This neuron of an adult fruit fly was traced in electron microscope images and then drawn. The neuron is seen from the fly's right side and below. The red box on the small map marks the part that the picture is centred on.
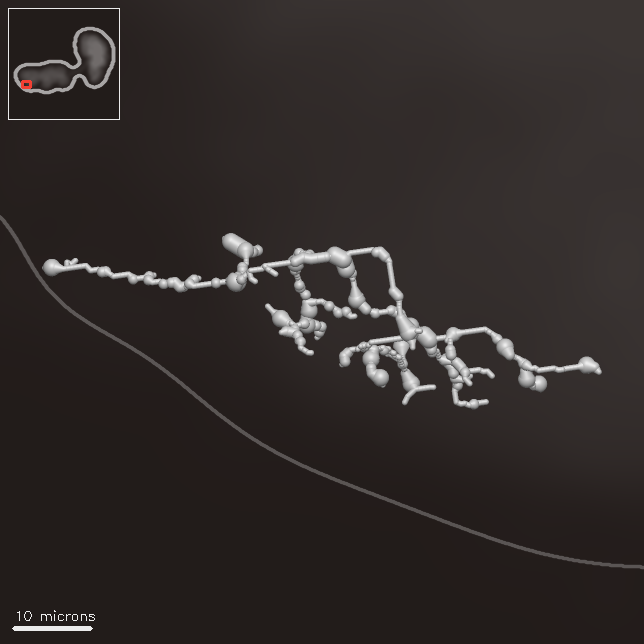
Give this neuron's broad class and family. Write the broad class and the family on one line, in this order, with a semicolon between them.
sensory neuron entering the nerve cord; class mechanosensory tactile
